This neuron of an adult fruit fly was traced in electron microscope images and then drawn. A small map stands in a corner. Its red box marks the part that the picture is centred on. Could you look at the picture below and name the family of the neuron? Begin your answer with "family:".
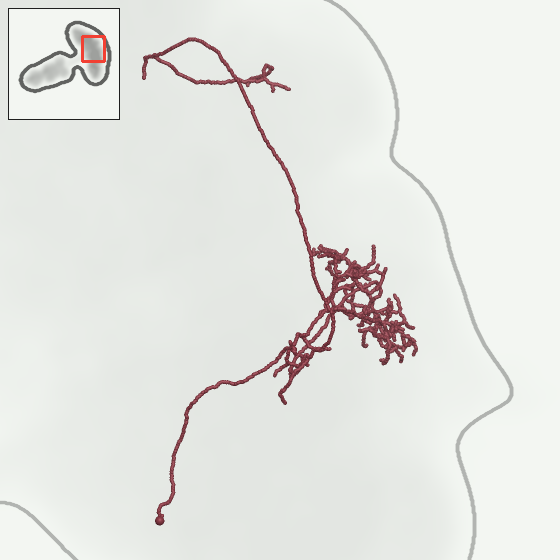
family: hemilineage DL1_dorsal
